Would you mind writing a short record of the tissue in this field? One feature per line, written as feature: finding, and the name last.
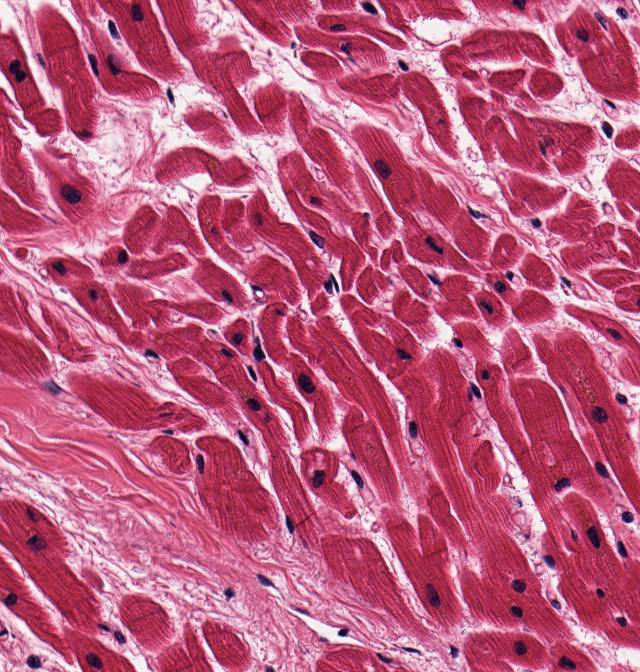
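Muscle fibres: many branch and join neighbours, not separate parallel cylinders
Interstitial nuclei: small, dark, elongated, in narrow spaces between fibres
Collagen: band of pale pink, wavy fibres, lower left
Fat cells: none seen
Name: atrial appendage of the heart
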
